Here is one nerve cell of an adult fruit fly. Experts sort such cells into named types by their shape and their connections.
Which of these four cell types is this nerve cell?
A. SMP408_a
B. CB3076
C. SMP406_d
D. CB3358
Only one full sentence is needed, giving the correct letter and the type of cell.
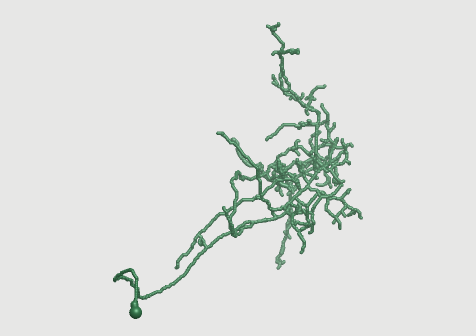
The nerve cell is of the SMP406_d cell type, which is option C.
